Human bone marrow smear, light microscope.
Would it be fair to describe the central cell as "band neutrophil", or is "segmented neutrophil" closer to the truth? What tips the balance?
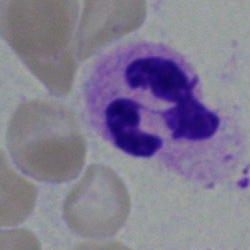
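It's a segmented neutrophil, not a band neutrophil.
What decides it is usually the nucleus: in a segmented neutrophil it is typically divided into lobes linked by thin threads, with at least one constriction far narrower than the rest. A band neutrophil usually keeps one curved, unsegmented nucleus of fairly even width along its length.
Beyond that, the chromatin is dense and deep purple, and the plentiful pale pinkish-lilac cytoplasm has fine, faint lilac granules and no vacuoles.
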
